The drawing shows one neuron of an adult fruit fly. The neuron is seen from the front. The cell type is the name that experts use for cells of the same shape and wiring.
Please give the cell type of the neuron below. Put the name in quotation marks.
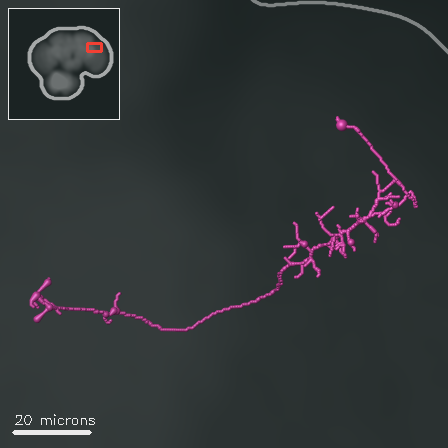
"Tm12"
